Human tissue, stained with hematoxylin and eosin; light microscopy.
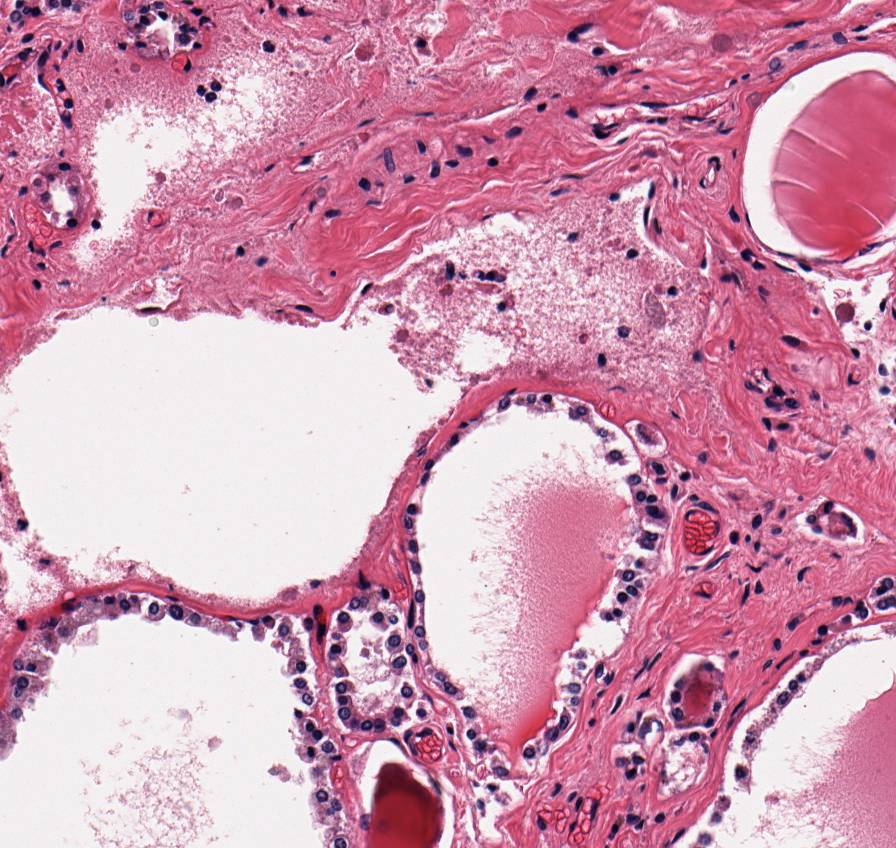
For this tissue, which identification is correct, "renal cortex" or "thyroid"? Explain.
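This is thyroid. Look at the rounded spaces of widely differing size between bands of pink fibrous tissue. Spaces in the lower half have a single layer of low cuboidal to flattened cells with small, round, evenly dark nuclei. At the upper right, dense, deep pink material fills one, with a clear rim between it and the wall.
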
